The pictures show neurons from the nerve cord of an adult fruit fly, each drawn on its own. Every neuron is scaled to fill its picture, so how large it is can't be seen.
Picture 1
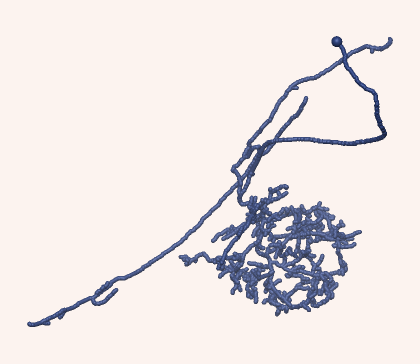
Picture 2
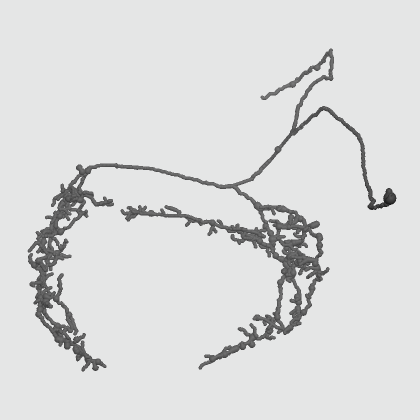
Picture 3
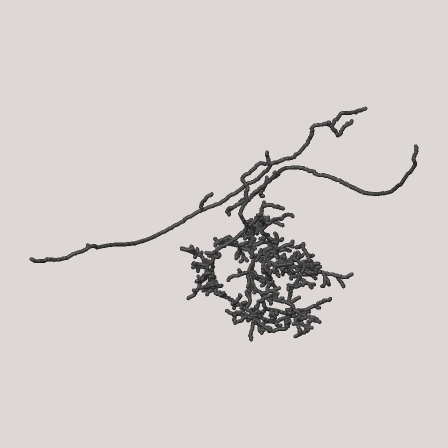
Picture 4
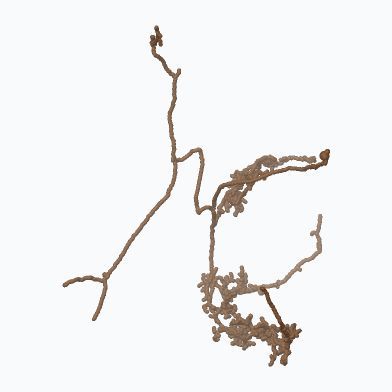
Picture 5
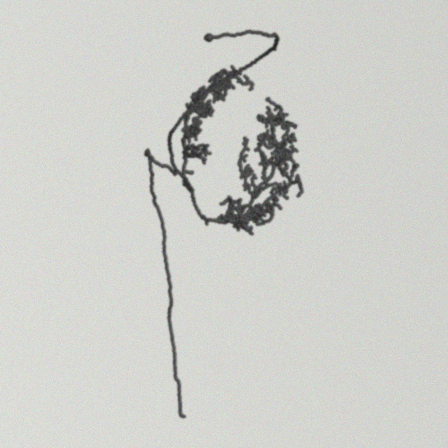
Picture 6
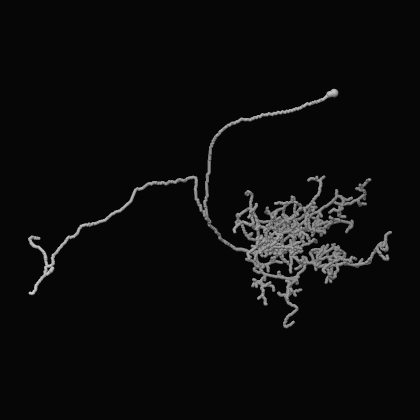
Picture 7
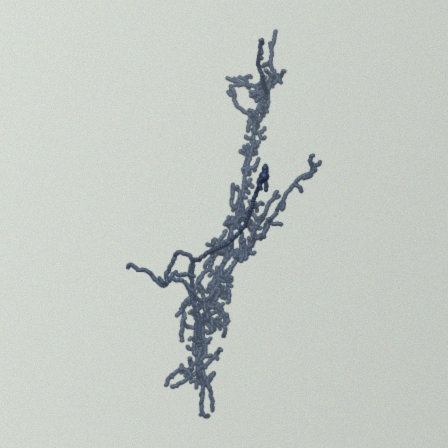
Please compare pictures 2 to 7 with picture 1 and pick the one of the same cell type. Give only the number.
3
